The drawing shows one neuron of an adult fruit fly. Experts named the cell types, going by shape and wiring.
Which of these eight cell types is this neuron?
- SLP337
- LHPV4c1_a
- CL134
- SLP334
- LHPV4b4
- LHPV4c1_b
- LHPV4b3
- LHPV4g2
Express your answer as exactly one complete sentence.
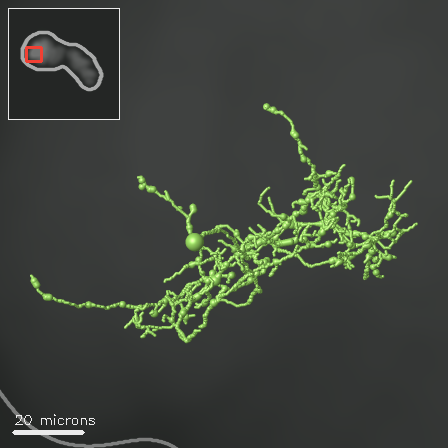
By cell type, this neuron is classified as CL134.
